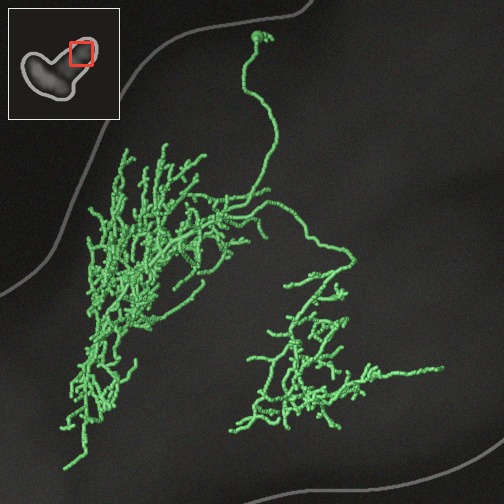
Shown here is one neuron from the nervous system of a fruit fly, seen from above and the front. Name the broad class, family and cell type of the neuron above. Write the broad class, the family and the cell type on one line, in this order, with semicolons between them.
nerve-cord intrinsic neuron; hemilineage 01A; IN01A028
